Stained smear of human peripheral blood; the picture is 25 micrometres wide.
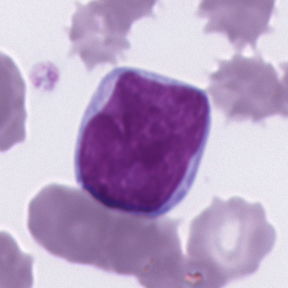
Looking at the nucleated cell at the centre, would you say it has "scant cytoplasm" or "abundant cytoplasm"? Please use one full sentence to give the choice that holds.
In this cell, the cytoplasm is scant.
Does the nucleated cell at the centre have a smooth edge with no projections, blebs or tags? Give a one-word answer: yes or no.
Yes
